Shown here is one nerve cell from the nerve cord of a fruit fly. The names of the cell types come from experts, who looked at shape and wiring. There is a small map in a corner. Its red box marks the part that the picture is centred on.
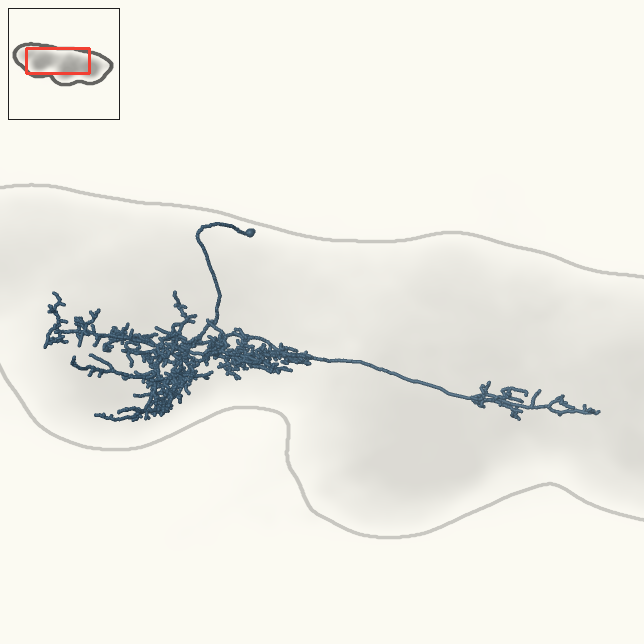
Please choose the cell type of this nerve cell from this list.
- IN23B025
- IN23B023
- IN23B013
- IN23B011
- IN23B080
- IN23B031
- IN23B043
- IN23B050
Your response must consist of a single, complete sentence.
This nerve cell is included in the cell type IN23B013.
